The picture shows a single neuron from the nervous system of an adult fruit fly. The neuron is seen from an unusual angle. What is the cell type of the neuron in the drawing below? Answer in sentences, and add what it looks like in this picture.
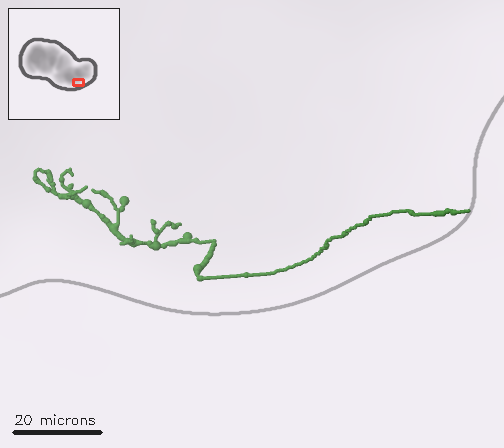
It is of cell type SNta20. It is a sensory neuron entering the nerve cord. The drawing shows no cell body. From left to right in the picture it spans about 100 microns.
